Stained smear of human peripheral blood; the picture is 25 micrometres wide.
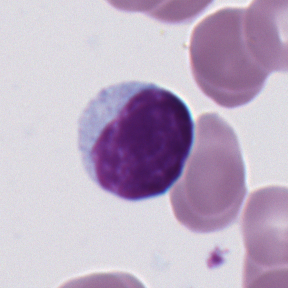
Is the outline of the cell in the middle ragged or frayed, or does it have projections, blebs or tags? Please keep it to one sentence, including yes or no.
No, there are no projections, blebs or tags; the cell's outline is smooth.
